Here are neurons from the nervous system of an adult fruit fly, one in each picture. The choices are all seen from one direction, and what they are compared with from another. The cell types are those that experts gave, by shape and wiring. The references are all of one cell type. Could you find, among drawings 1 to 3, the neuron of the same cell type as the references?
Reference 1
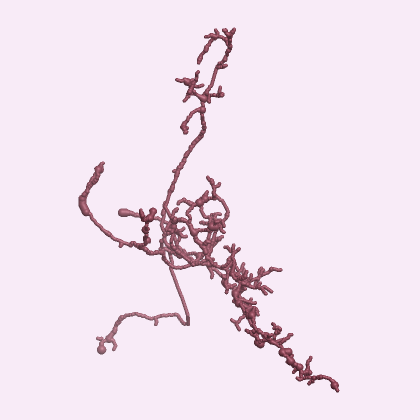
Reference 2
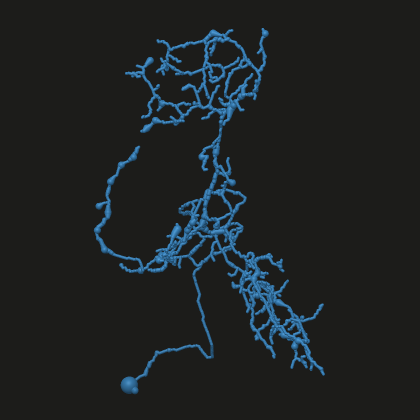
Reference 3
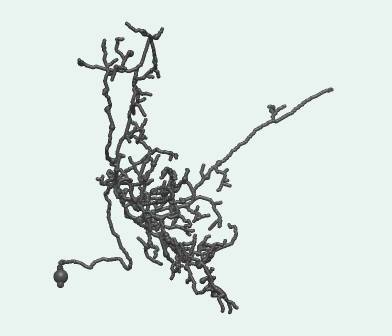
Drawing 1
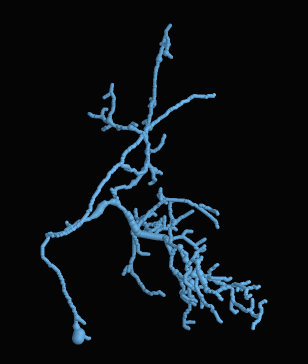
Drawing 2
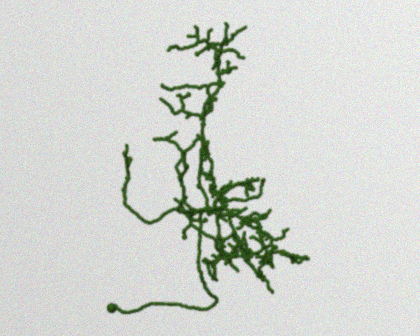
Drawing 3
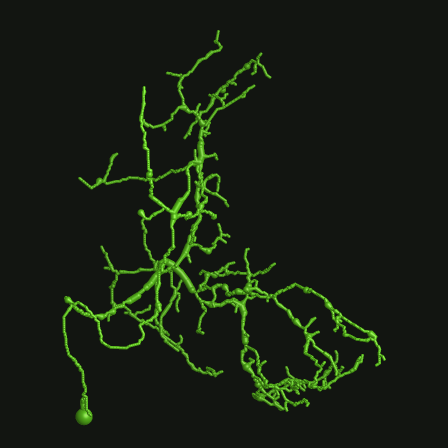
2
